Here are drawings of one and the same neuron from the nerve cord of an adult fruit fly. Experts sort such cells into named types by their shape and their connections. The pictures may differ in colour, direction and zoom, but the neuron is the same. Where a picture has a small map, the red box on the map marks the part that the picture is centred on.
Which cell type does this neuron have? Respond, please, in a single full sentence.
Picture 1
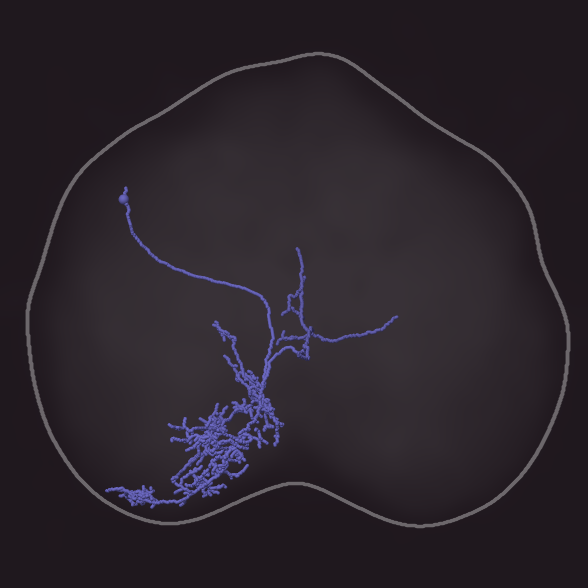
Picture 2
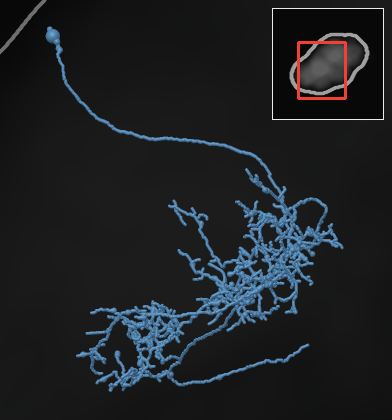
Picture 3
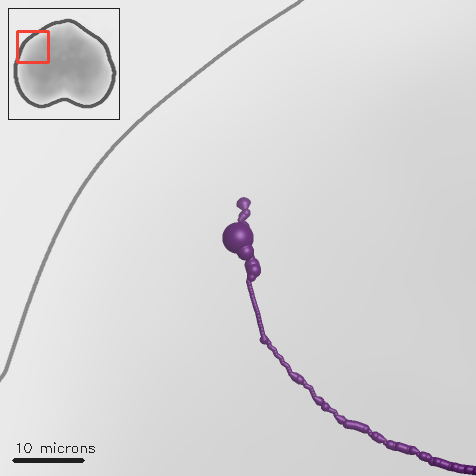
With respect to cell type, this neuron is IN23B049.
